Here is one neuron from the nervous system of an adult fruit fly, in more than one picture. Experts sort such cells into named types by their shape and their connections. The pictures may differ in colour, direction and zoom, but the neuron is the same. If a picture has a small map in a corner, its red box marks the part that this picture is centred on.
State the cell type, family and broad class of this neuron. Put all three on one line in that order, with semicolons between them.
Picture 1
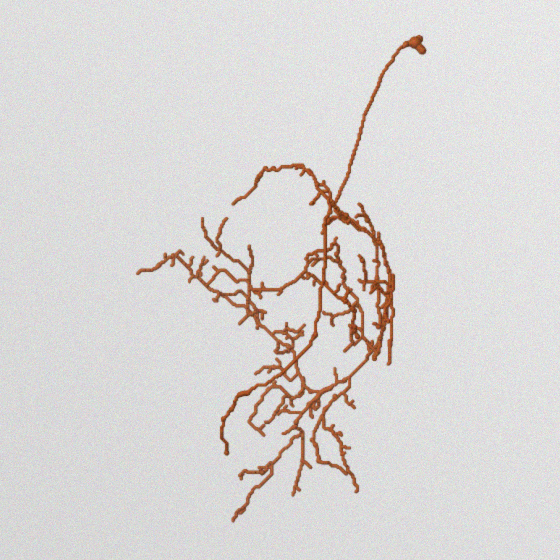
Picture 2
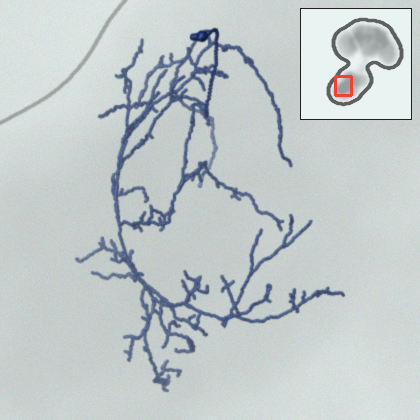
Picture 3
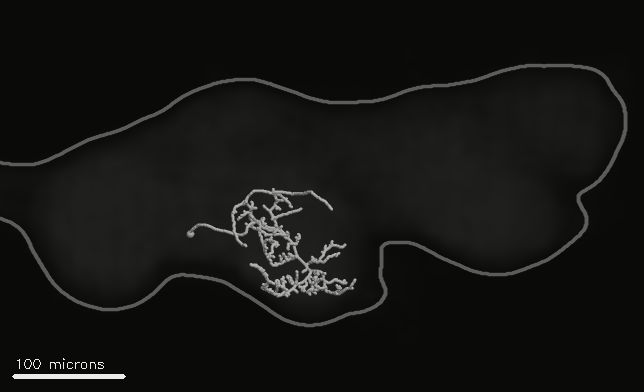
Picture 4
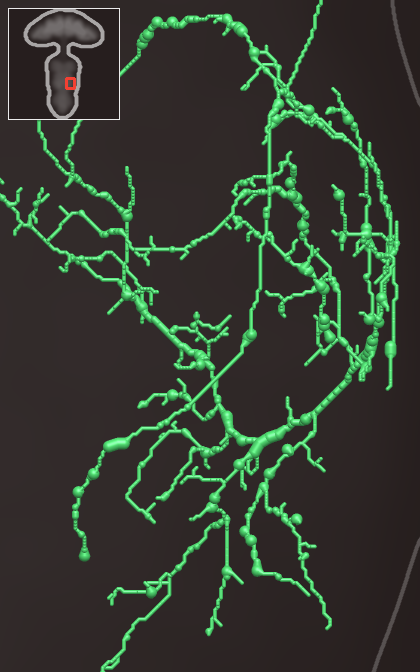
IN16B075_f; hemilineage 16B; nerve-cord intrinsic neuron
